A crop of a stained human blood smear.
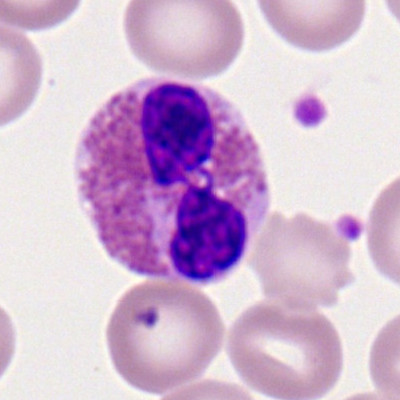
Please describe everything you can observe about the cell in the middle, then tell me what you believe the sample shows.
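Look first at the nucleus: it has two lobes, one lying above the other, joined by a narrow strand. Its chromatin is dark purple and coarsely clumped. Now notice the cytoplasm, packed with coarse pink-orange granules. This cell is an eosinophil.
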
